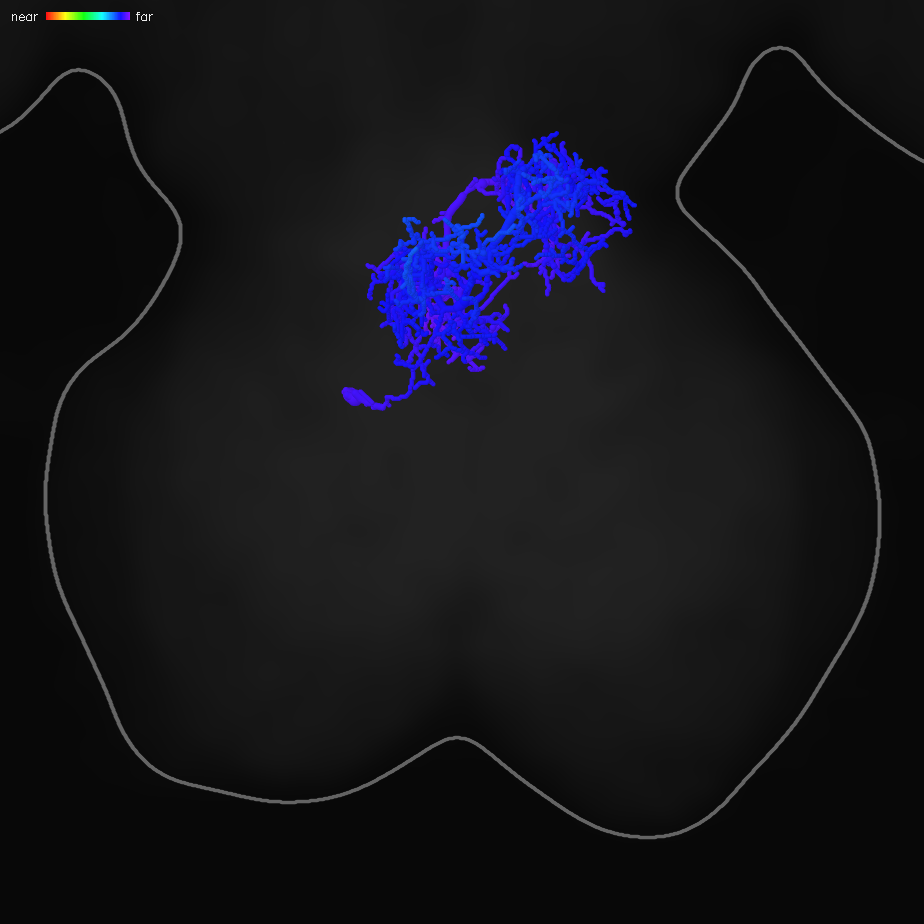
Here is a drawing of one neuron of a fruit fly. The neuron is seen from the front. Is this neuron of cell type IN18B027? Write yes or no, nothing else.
no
